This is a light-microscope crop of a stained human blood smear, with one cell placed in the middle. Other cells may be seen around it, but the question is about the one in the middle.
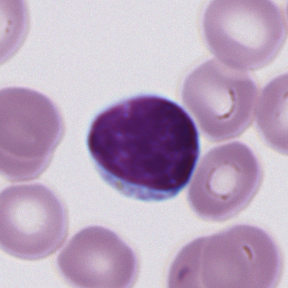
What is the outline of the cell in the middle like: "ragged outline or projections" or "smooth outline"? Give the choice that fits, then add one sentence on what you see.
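Smooth outline. The cell outline is smooth and roughly round, without projections.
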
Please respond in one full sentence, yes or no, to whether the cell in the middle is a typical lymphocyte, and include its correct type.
Yes, the cell lying in the middle is a typical lymphocyte.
